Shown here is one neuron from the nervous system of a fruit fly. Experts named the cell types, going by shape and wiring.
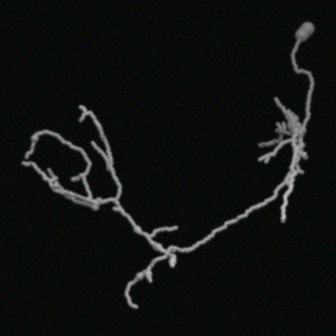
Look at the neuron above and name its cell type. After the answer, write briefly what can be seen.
The cell type is IN20A.22A092. It is a nerve-cord intrinsic neuron. The cell body is at the upper right of the picture. In this view it is about as wide as it is tall.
